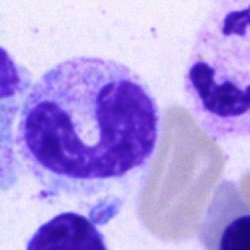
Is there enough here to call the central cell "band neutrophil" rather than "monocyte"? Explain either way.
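This is a band neutrophil. First, the cytoplasm: it is pale pinkish-lilac, with fine purple-pink granules scattered through it.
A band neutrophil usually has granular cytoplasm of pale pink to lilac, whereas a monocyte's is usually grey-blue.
Second, the chromatin: it is dark purple and coarsely clumped.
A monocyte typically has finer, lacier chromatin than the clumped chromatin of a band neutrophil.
Last, the nucleus is a deeply indented horseshoe shape, its notch opening toward the top.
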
